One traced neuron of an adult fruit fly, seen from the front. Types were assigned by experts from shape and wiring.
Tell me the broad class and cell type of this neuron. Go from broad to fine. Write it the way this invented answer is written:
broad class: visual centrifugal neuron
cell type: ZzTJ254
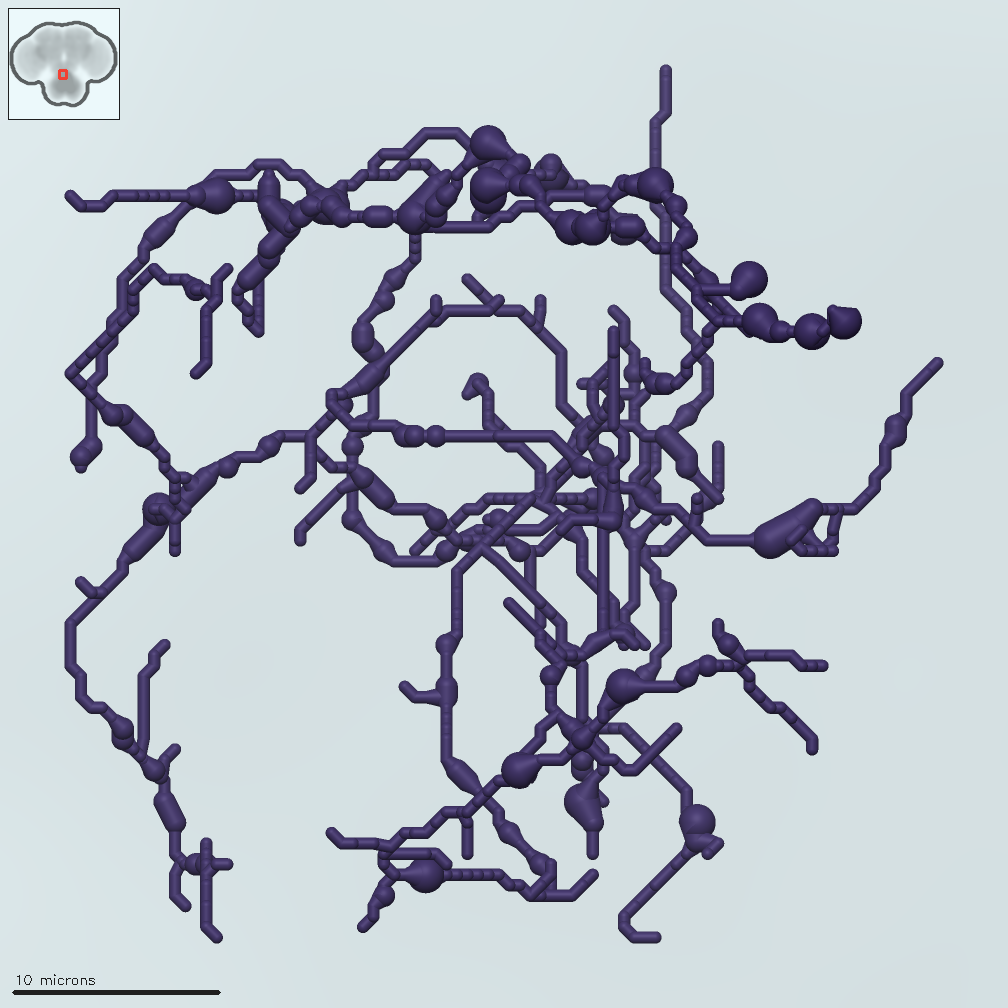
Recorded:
broad class: nerve-cord intrinsic neuron
cell type: INXXX454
